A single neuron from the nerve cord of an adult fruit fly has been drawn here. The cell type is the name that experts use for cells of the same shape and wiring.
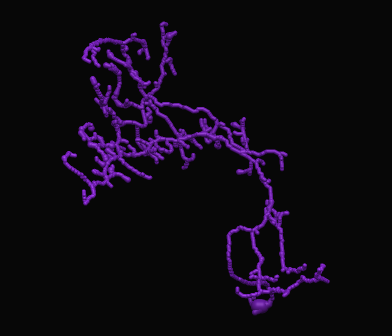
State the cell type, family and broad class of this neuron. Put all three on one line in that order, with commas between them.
IN08A039, hemilineage 08A, nerve-cord intrinsic neuron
